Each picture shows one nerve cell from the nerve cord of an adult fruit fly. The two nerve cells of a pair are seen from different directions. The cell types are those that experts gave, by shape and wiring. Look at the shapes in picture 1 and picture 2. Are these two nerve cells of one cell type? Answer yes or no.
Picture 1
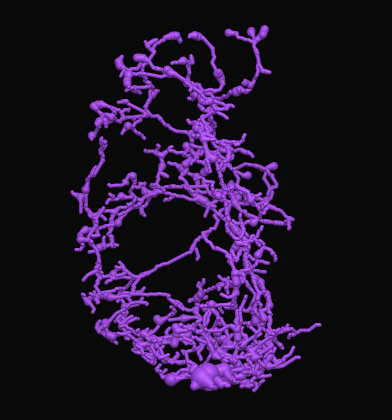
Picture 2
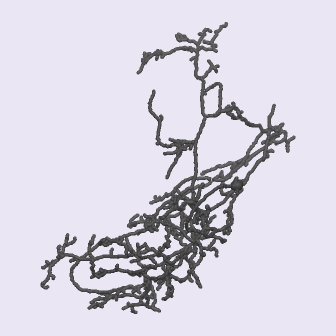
no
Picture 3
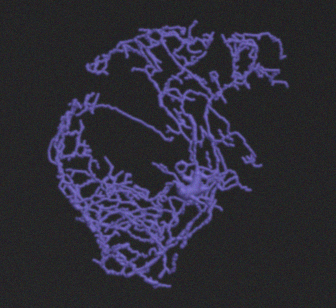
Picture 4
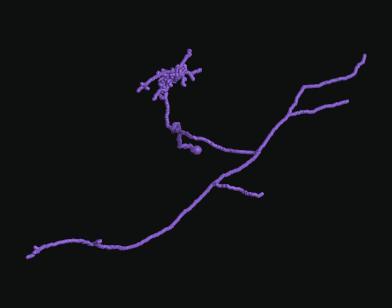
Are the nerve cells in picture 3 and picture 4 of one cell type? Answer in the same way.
no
